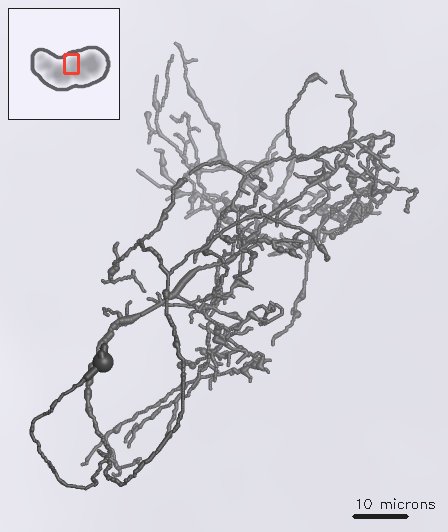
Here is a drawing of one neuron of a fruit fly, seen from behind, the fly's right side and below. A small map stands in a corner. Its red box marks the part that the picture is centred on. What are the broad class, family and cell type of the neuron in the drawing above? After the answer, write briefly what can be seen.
This is a central-brain intrinsic neuron. The family is hemilineage VPNp&v1_ventral. Its cell type is PLP180. By the scale bar it is about 85 microns tall in this view. Dozens of branch ends can be seen.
